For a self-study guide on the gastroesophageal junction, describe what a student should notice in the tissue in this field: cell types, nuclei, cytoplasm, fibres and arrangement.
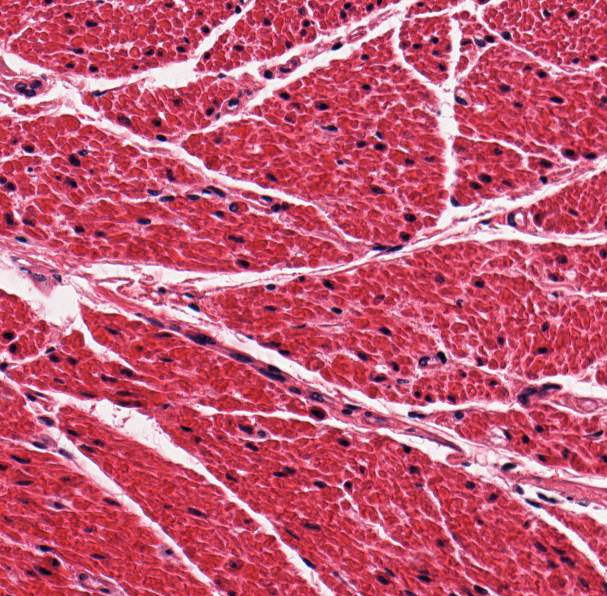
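Bundles of muscle fibres, divided by thin pale septa, fill the whole field. In the upper half most fibres are cut across or obliquely, giving small rounded profiles. Fibre cytoplasm stains deep red with eosin. Small, dark, oval nuclei are scattered singly through the bundles.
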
